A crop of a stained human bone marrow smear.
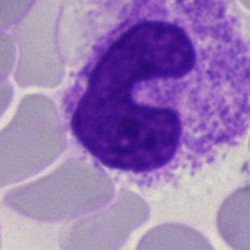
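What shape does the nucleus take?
It is bent into a C, with the notch opening to the right.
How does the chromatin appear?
It is dense and stains dark purple.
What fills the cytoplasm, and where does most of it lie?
Many fine purple granules fill it, and most of it lies to the right of the nucleus.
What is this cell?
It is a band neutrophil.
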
